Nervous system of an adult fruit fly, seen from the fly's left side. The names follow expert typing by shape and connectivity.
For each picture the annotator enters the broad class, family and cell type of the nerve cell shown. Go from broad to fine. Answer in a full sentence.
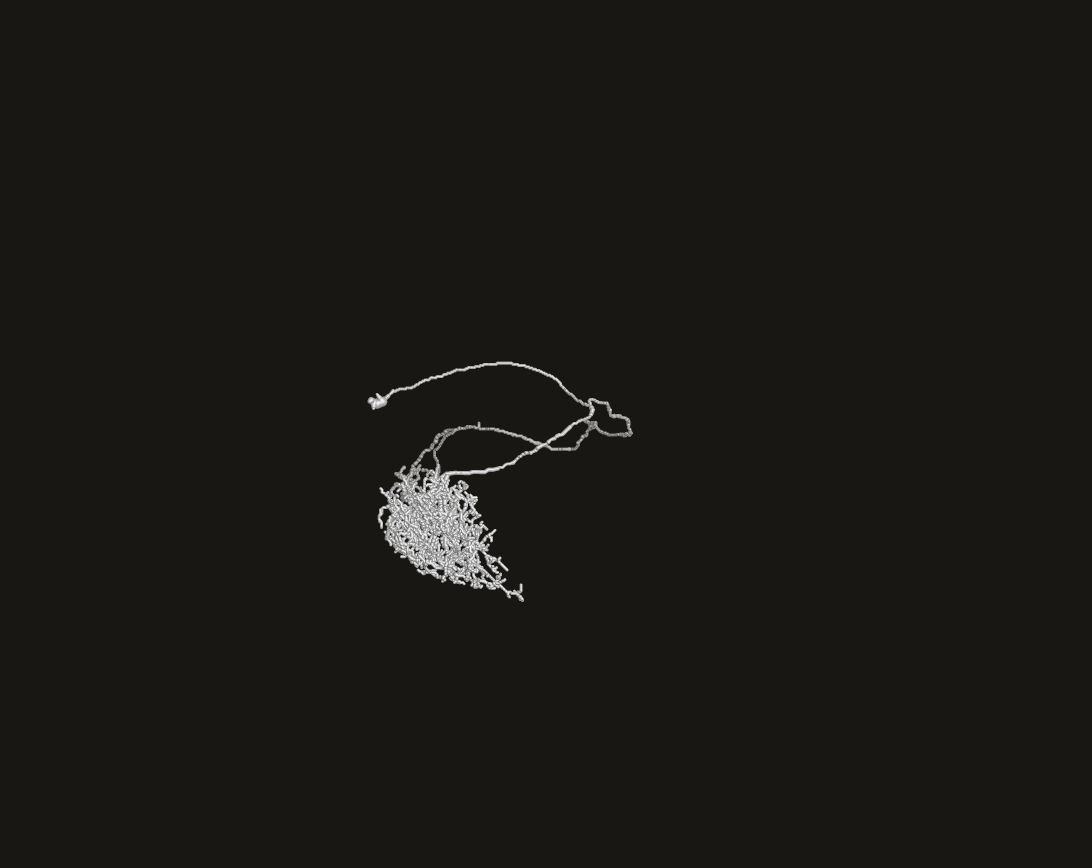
A central-brain intrinsic neuron of hemilineage VLPa2, type AVLP200.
